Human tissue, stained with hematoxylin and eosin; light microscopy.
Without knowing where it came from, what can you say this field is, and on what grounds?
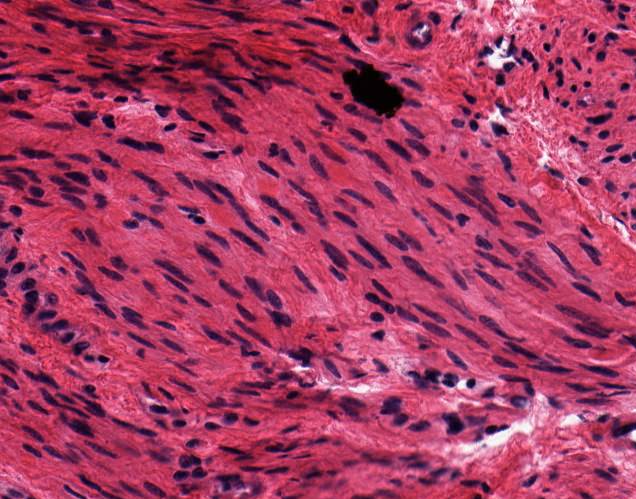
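Smooth muscle, I think, makes up this field. The lengthwise-cut cells have elongated, cigar-shaped nuclei with blunt, rounded ends, and strongly eosinophilic, finely fibrillar cytoplasm.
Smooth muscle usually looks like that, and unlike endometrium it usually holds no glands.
Indeed, I find no epithelium anywhere, and no fat cells either.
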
